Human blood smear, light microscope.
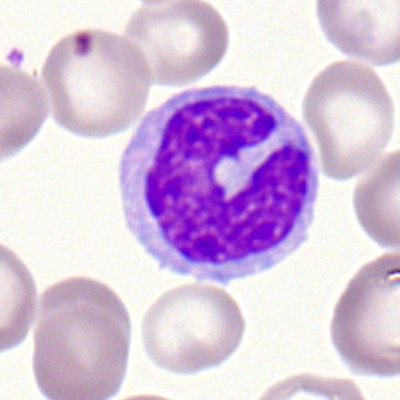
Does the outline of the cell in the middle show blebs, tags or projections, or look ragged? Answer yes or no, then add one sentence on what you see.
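No. The cell outline is round and smooth.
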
